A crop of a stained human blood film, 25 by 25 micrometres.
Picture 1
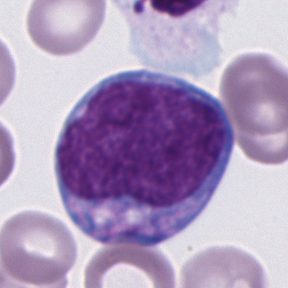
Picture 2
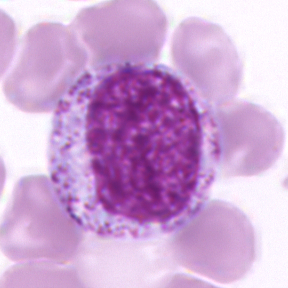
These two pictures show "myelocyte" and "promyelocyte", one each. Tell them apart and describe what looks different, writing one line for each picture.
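Picture 1 shows a promyelocyte: The cytoplasm is deep blue, most intensely at the cell margin.
Picture 2 shows a myelocyte: The cytoplasm between the granules is very pale, almost colourless.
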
